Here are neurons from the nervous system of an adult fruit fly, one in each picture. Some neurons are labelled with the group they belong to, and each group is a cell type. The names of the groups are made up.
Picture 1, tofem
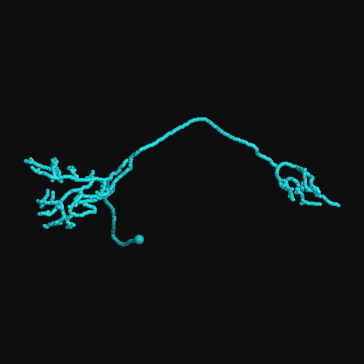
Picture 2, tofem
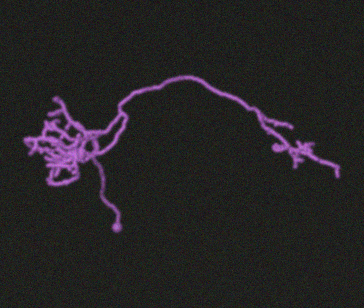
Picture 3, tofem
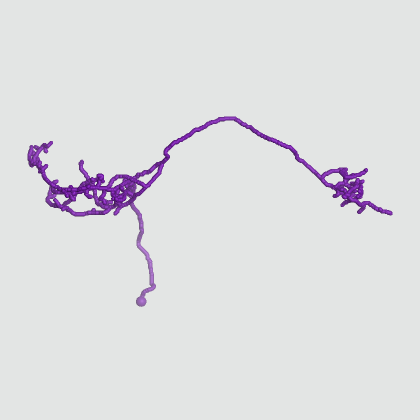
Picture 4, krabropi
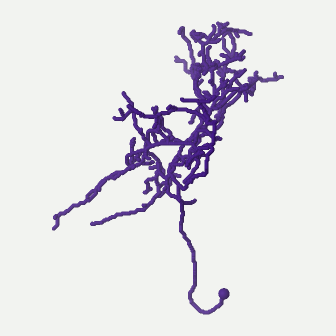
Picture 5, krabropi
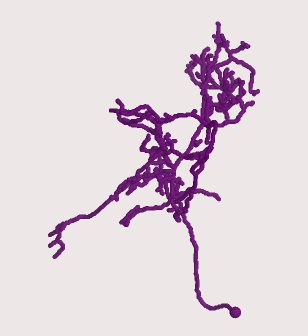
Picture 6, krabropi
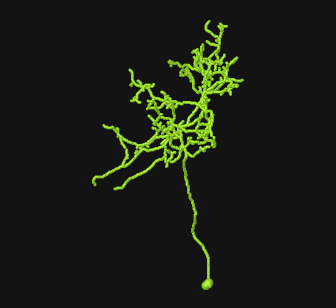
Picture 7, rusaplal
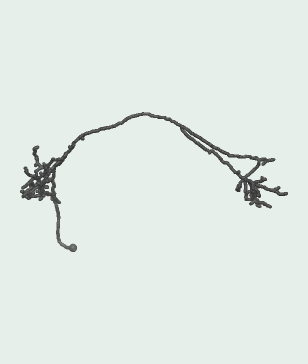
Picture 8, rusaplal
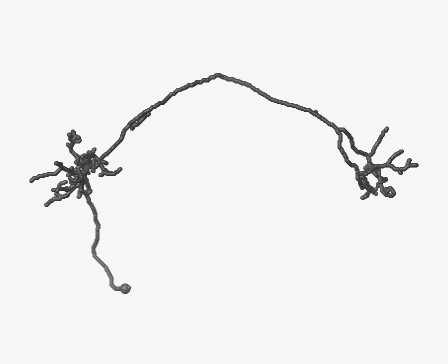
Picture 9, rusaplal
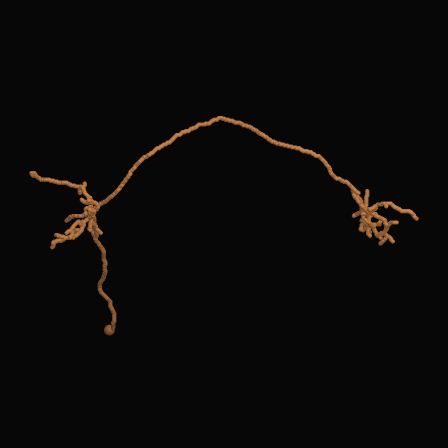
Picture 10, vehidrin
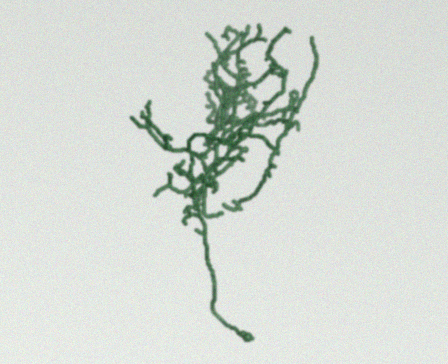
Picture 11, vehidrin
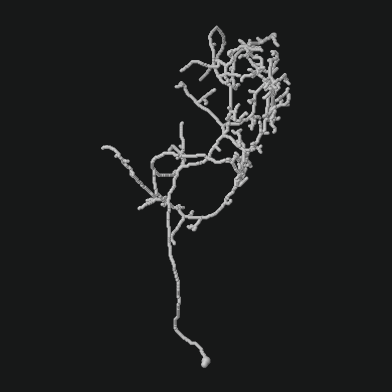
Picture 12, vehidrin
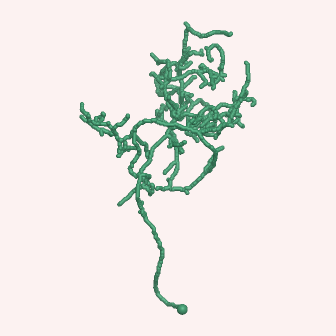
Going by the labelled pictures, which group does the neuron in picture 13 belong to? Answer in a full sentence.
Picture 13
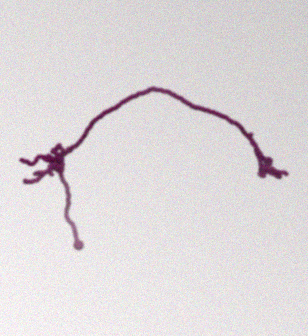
It belongs to rusaplal.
